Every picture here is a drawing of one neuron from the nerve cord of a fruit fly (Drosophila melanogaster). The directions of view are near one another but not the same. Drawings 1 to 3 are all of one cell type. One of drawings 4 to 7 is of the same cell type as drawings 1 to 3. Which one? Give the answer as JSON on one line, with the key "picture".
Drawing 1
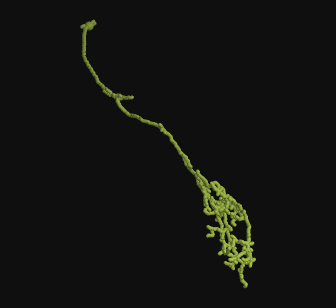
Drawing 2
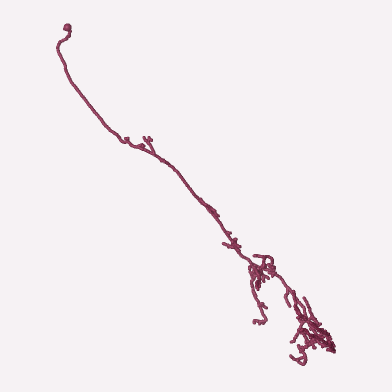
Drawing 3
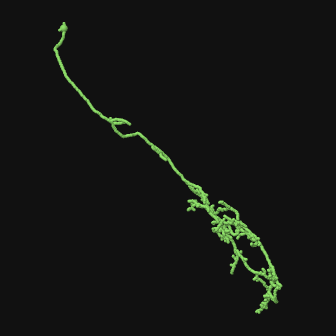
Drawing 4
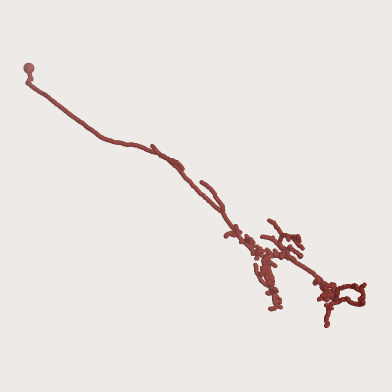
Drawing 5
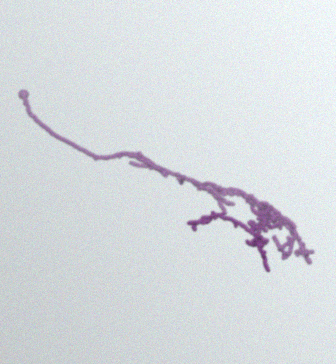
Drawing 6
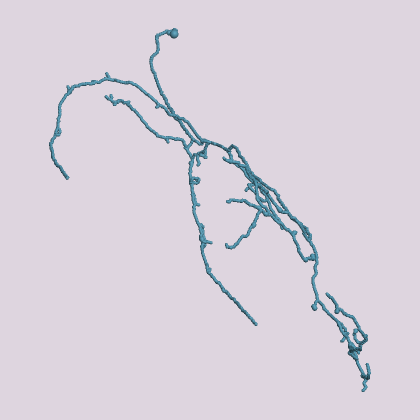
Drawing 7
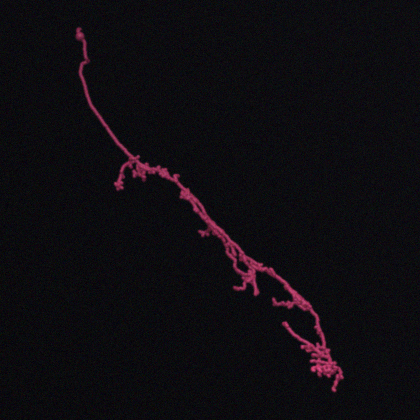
{"picture": 4}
